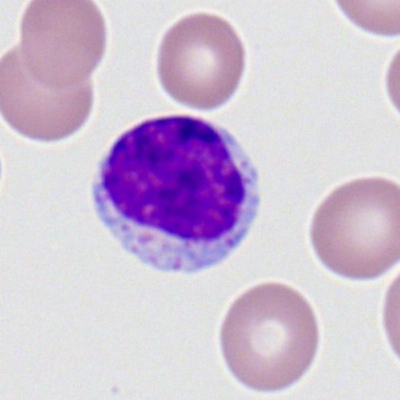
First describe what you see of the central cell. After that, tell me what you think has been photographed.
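The outline is round and smooth. Dense, clumped chromatin stains dark purple, and no nucleoli are visible in the nucleus. Small pink-purple granules lie scattered in the cytoplasm. The cell is a lymphocyte.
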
